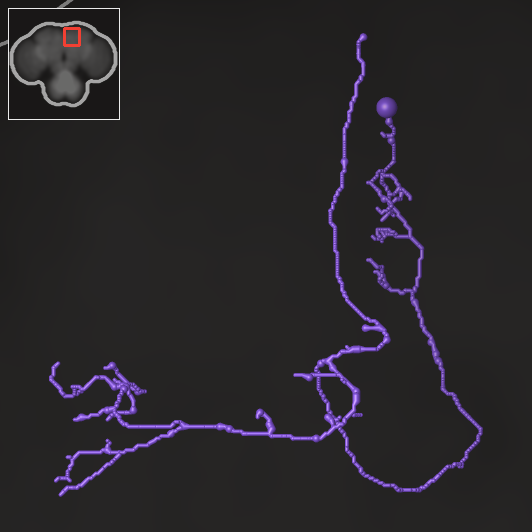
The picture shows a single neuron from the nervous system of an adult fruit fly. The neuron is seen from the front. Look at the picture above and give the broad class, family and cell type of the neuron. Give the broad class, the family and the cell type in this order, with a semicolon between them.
central-brain intrinsic neuron; class Kenyon Cell; KCa'b'-ap1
